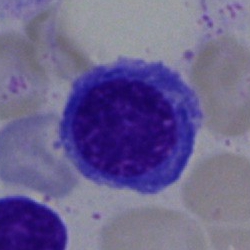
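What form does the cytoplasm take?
A narrow, deep blue rim around the nucleus.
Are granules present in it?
None are seen.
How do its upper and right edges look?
Ruffled with small bumps, though slight blurring of the image softens fine detail.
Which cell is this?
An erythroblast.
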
